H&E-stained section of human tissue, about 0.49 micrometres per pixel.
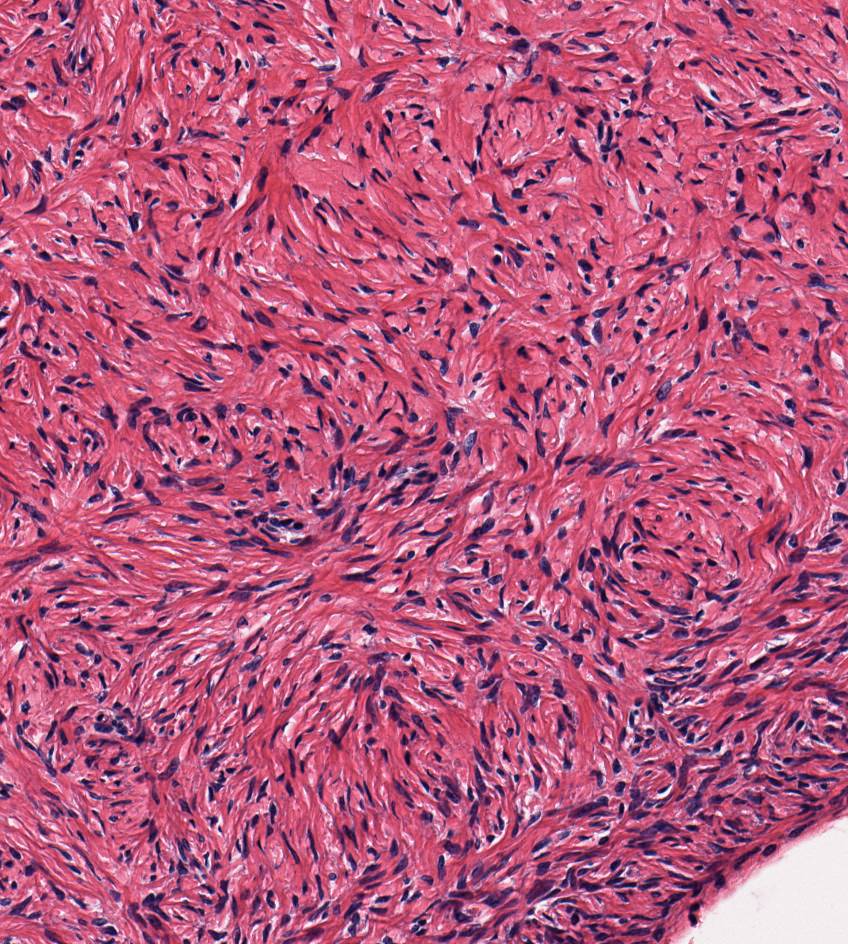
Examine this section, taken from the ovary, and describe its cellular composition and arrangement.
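Spindle cells fill the whole field, in short interlacing bundles running many ways. Their nuclei are elongated, slender and dark-staining. See how indistinct the cell borders are: the cytoplasm merges with the surrounding pink fibres. At lower right the tissue stops, with empty white space beyond.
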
